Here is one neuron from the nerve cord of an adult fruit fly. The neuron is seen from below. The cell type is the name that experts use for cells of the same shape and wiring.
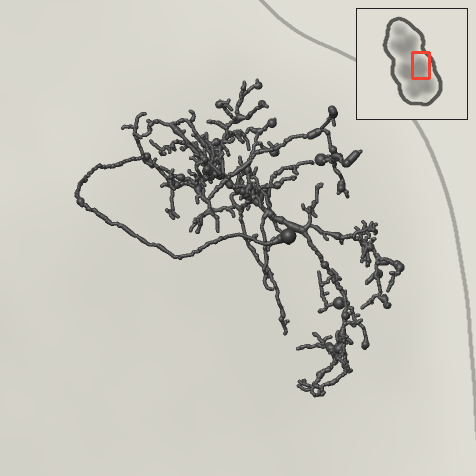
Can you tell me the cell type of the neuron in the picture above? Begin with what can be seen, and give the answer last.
The picture shows dozens of branch ends. As drawn here it is about as wide as it is tall. It is a nerve-cord intrinsic neuron. The cell type is IN04B092.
